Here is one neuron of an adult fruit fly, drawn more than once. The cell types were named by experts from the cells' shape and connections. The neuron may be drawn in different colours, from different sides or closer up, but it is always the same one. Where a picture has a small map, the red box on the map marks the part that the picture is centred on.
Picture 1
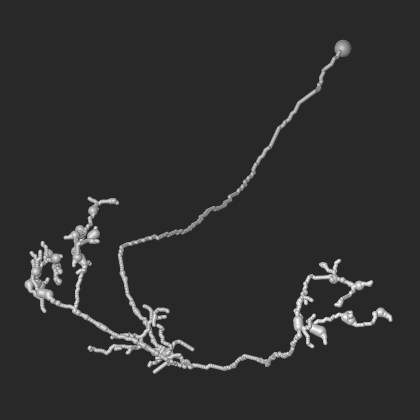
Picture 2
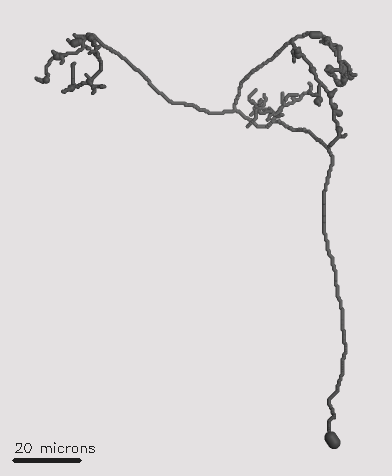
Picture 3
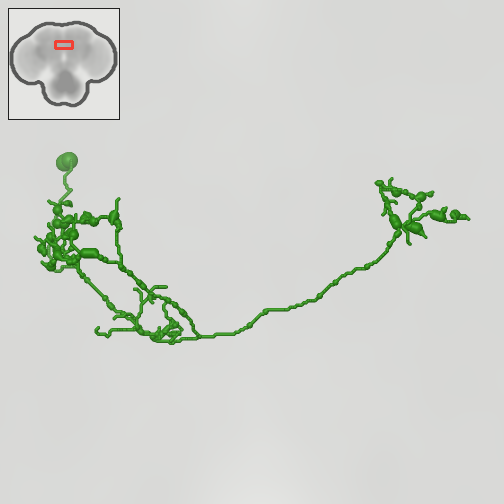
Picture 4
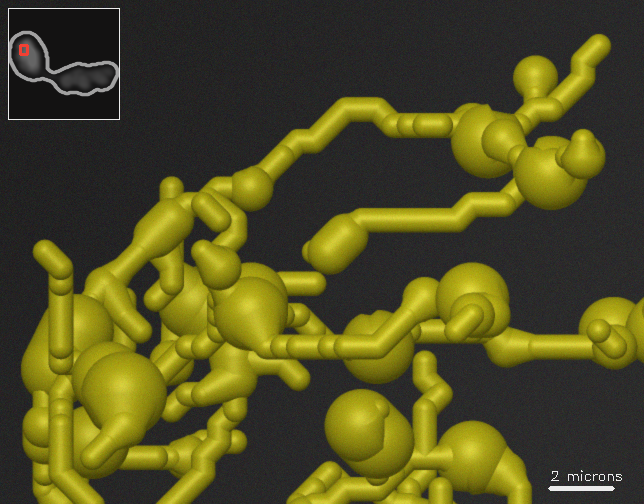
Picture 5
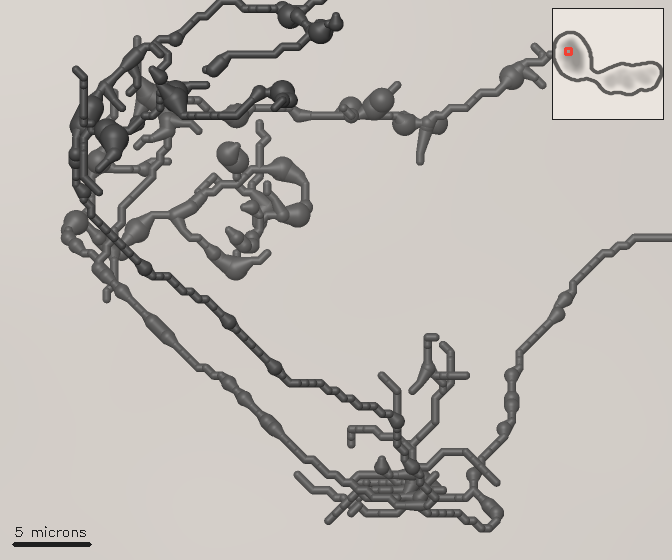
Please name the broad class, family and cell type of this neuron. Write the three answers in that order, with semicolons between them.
central-brain intrinsic neuron; class CX; vDeltaI_a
